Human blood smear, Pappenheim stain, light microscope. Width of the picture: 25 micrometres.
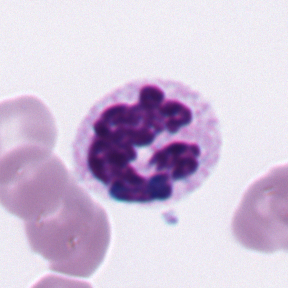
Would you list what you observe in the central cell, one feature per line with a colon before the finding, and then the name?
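Size: about 13 by 11 micrometres
Nucleus: several lobes arranged in a ring around a pale centre
Chromatin: dark purple, coarsely clumped
Cytoplasm: pale pink
Granules: fine, faint pink-lilac, held in the cytoplasm
Cell type: segmented neutrophil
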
